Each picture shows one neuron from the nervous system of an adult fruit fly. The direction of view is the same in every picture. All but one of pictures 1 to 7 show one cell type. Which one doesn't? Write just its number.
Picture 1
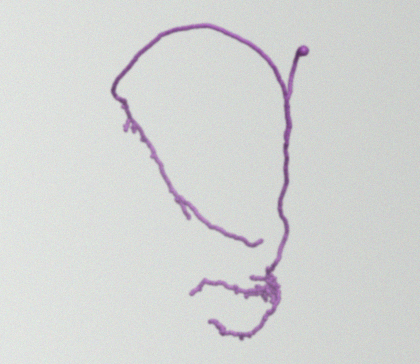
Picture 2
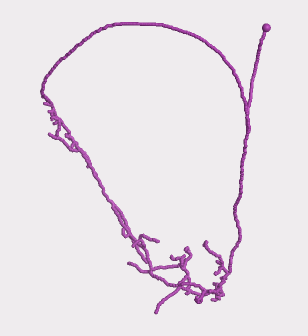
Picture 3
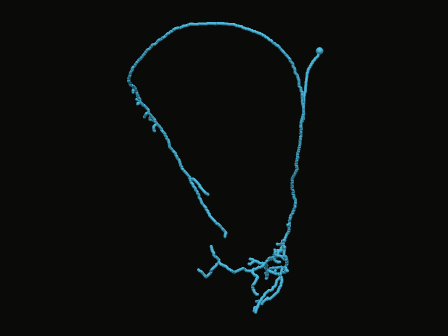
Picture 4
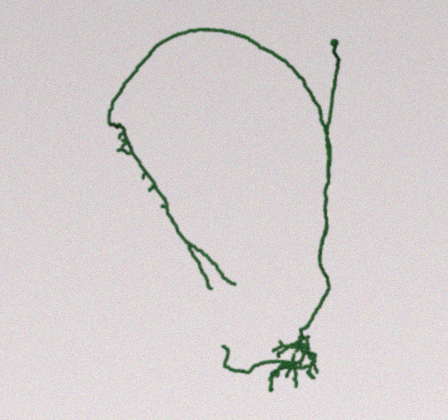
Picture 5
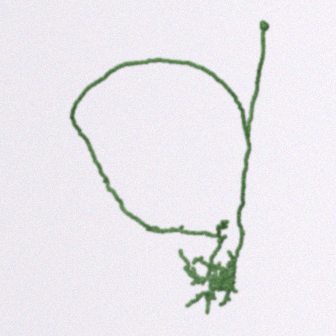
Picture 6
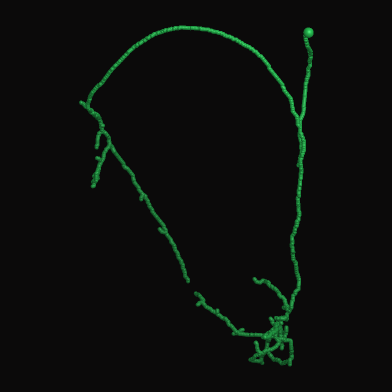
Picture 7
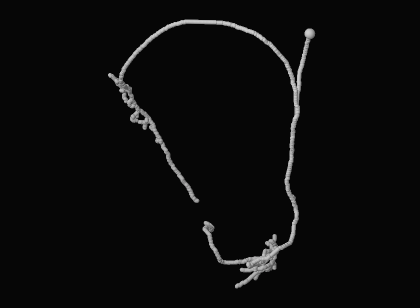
5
